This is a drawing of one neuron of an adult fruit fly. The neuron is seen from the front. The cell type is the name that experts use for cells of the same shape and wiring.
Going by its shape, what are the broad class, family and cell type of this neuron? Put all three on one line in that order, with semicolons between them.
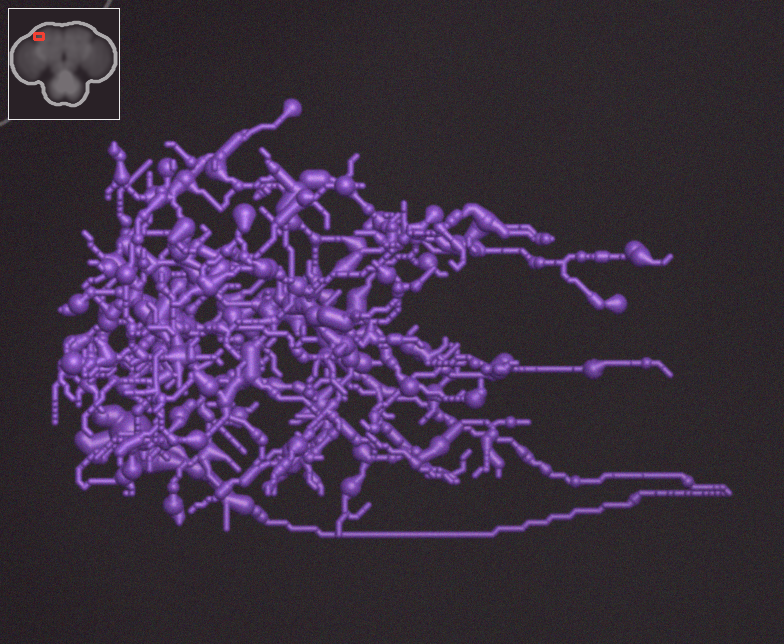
central-brain intrinsic neuron; hemilineage LHp1; CB3278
